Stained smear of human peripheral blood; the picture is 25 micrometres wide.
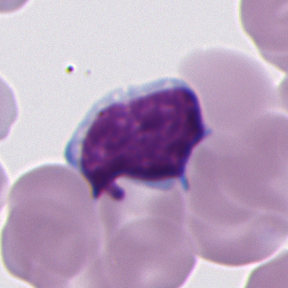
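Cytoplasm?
Scant pale blue rim around the nucleus.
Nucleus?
Fills most of the cell; chromatin dark purple, condensed, with mottled lighter patches.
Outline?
Short pointed projection at the lower-right edge.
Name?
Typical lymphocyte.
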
